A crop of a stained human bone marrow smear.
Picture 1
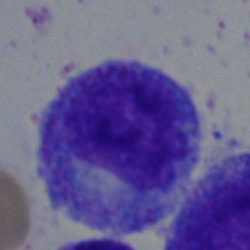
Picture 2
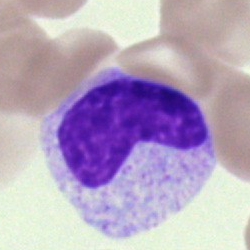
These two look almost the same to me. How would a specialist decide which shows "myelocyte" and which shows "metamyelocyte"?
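Myelocyte in picture 1; metamyelocyte in picture 2. Myelocyte: cell roughly round, edge slightly ragged; chromatin deep purple throughout the nucleus; cytoplasm blue outside the pale zone. Metamyelocyte: nucleus bean-shaped, with a broad indentation on its lower side; no nucleoli visible; cytoplasm abundant and pale lilac.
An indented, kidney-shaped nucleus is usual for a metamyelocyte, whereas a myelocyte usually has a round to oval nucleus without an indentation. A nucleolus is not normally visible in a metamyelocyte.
Also present: part of another purple-stained cell at the lower right corner of picture 1, and red cells pressing against the upper edge of the cell in picture 2.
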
